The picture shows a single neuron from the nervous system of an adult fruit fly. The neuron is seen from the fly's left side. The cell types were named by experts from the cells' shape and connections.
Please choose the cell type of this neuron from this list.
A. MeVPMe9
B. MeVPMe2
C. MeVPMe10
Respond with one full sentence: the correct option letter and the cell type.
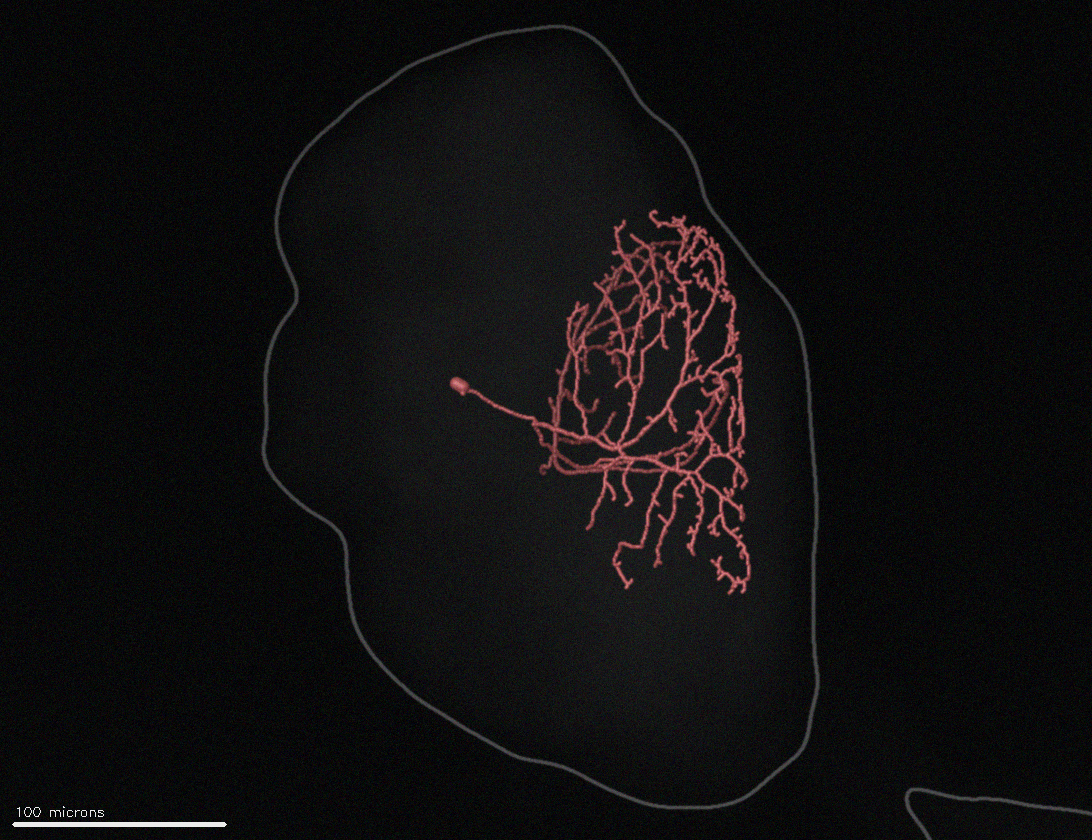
The neuron is a cell of type MeVPMe10, the type in option C.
